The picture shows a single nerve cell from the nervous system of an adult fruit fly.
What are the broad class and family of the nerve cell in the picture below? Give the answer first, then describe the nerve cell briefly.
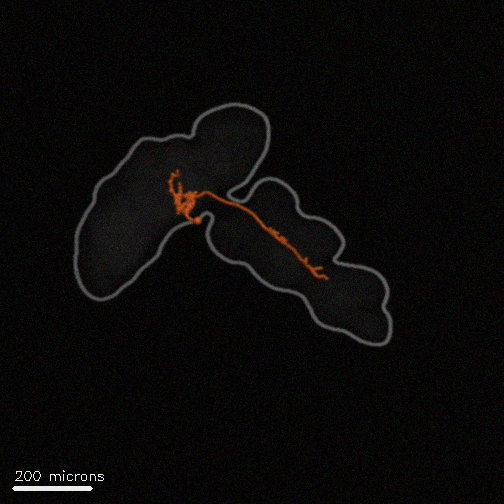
Its broad class is descending neuron. The family is DNpe. The cell body can be seen in the middle of the picture. By the scale bar it is about 400 microns wide in this view.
